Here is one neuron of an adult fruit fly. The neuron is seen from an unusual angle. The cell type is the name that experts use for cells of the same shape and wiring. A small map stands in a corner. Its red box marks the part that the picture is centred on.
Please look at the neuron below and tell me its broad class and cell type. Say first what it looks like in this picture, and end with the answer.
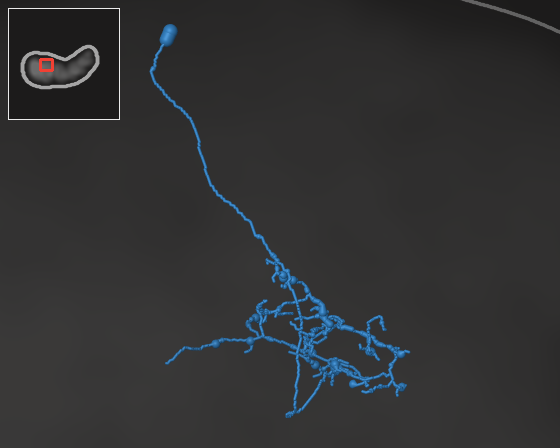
Dozens of branch ends can be seen. As drawn here it is taller than it is wide. This is a central-brain intrinsic neuron. The cell type is CB2337.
